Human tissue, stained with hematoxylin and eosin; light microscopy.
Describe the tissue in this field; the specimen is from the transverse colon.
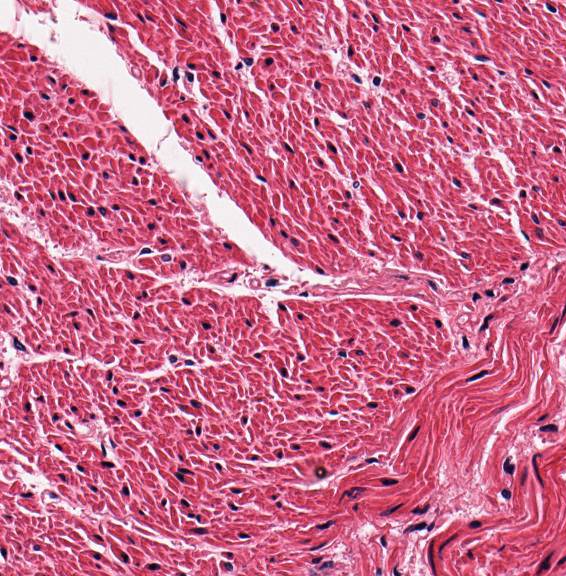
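Closely packed pink cells, cut transversely or obliquely and grouped into bundles, fill most of the field. Their small dark nuclei lie centrally in the cell profiles. Between bundles there are only thin pale strands of connective tissue. In the lower right corner, one bundle of fibres runs lengthwise in a wavy course and contains elongated nuclei.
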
